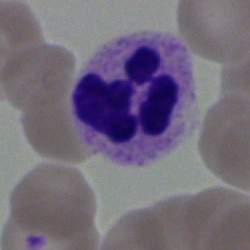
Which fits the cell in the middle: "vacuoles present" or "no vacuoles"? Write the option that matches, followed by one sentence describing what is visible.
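No vacuoles. The cytoplasm contains no visible vacuoles.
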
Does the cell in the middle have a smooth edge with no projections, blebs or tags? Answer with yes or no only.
Yes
